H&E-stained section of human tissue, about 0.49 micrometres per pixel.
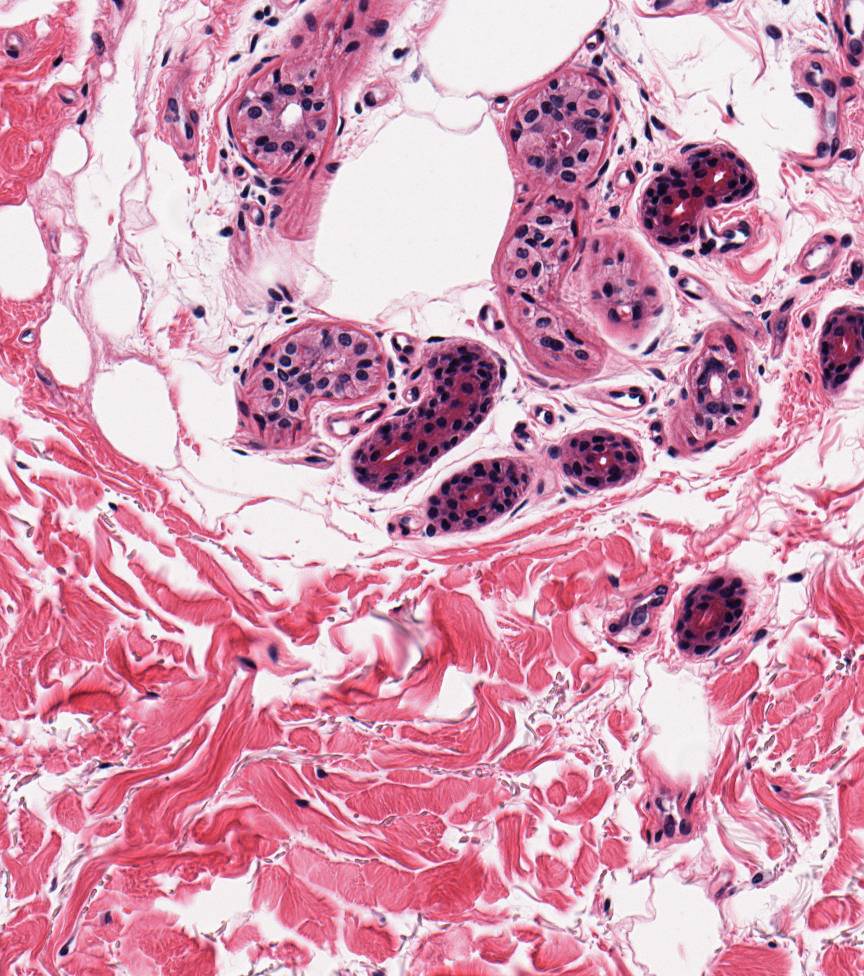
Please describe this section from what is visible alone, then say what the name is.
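Notice tubular profiles clustered in the upper half. Central ones stain dark purple, with crowded dark nuclei in two cell layers around a narrow lumen. Others are paler, with pink cytoplasm. Below, thick collagen bundles run in many directions. This is skin of the lower leg.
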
